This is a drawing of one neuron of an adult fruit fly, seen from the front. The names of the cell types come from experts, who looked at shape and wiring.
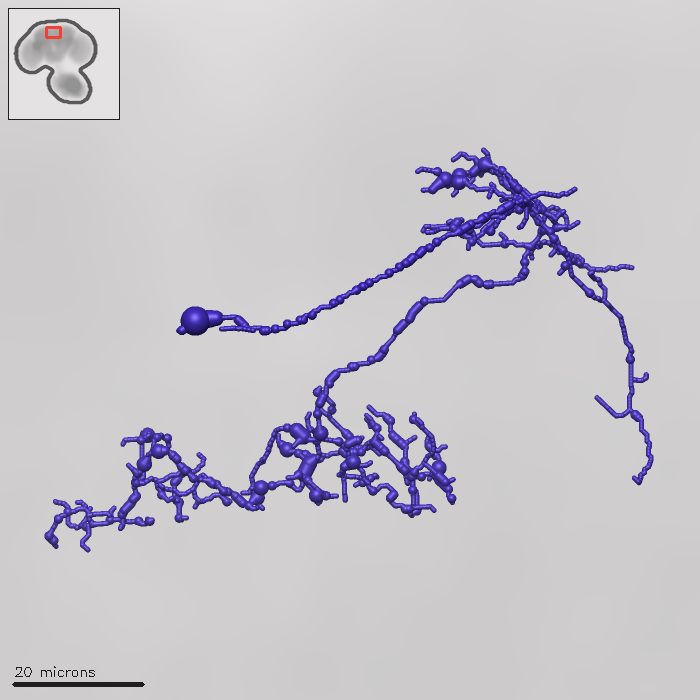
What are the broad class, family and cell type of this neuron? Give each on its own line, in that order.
central-brain intrinsic neuron
class DAN
PAM06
